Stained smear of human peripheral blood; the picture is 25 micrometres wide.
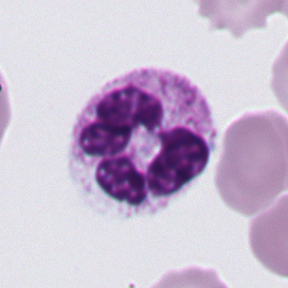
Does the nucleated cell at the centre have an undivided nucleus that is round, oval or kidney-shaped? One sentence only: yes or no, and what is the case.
No, separate lobes make up the nucleus of this cell.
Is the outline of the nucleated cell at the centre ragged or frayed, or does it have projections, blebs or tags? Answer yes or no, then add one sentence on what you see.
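No. The cell surface shows no projections.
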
